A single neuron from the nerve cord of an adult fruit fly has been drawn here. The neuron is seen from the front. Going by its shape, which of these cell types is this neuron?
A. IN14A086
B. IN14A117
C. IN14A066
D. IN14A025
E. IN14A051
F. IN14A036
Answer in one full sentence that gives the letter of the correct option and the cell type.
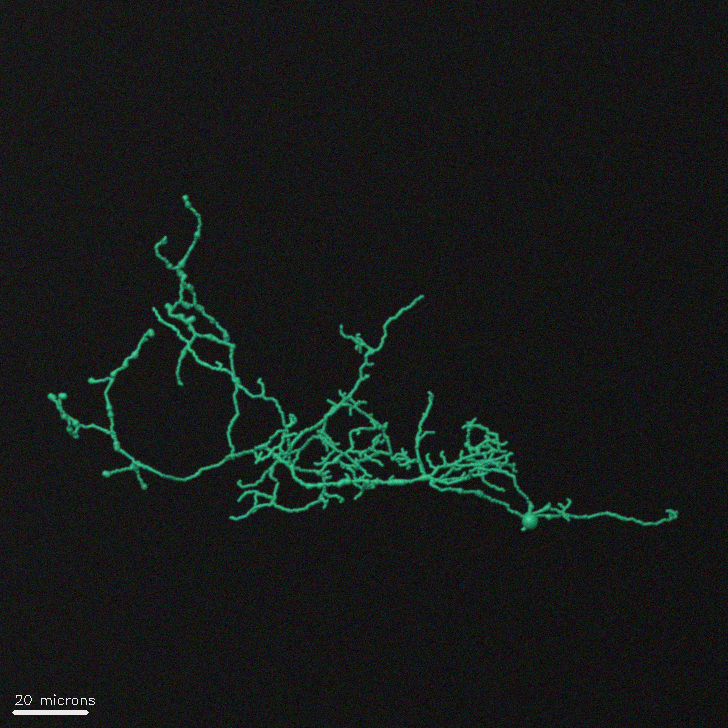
Identified by cell type, the neuron is IN14A025 from option D.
